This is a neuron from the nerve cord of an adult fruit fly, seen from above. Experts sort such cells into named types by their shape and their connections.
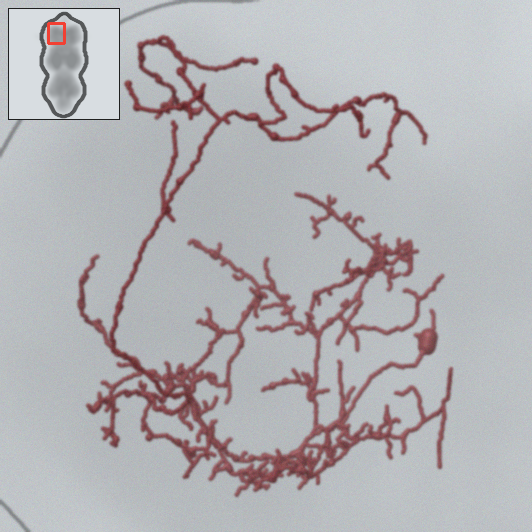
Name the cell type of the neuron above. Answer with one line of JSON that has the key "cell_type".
{"cell_type": "IN04B078"}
